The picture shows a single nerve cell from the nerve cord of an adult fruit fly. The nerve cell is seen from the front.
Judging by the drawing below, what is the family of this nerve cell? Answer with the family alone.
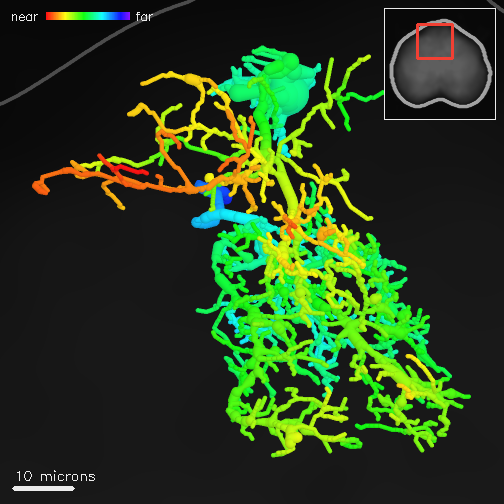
MNad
